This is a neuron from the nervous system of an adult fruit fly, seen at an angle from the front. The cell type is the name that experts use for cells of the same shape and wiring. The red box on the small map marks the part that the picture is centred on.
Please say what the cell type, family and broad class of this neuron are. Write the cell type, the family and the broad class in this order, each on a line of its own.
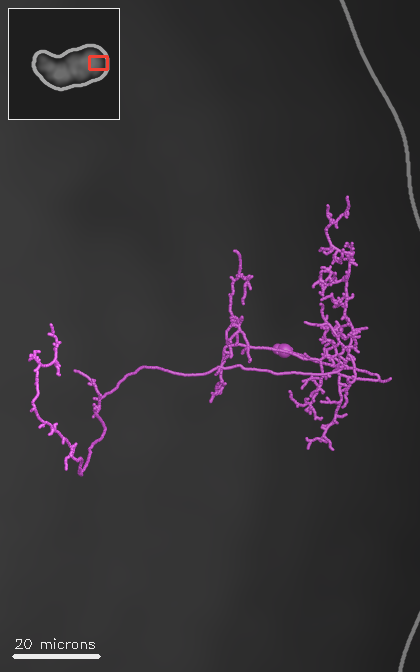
TmY10
TmY
optic-lobe intrinsic neuron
